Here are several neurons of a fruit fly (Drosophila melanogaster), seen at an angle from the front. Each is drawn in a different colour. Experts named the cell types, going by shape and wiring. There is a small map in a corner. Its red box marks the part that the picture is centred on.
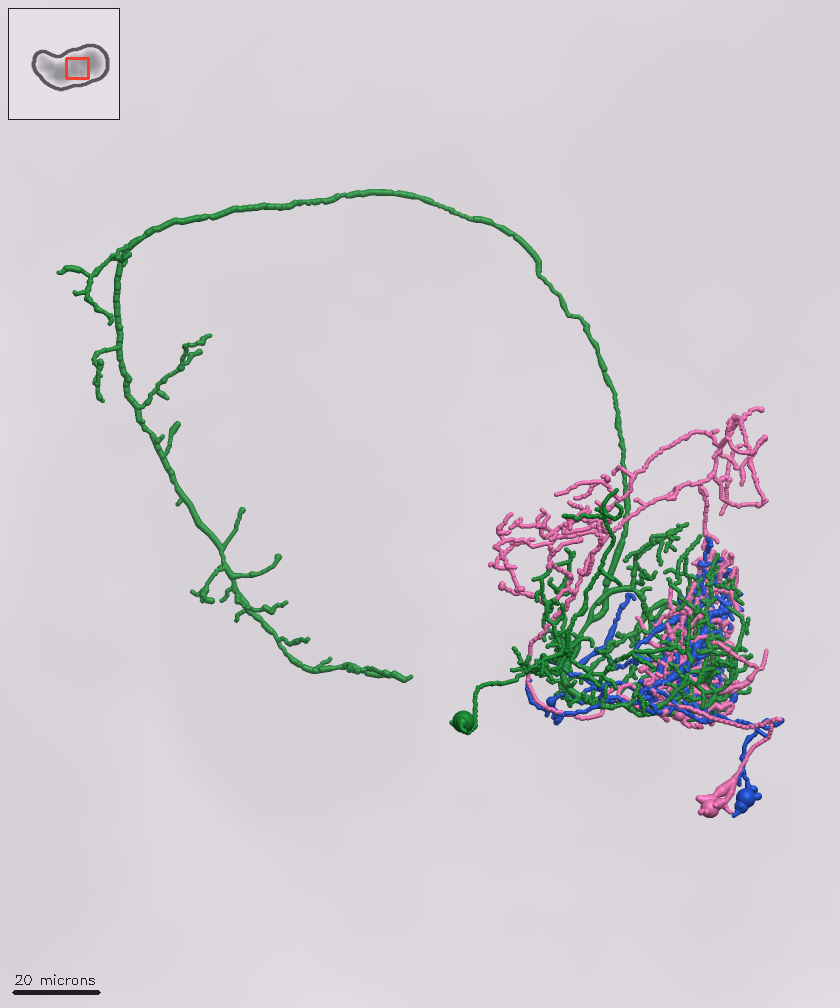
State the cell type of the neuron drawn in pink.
vLN27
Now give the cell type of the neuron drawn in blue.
vLN28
